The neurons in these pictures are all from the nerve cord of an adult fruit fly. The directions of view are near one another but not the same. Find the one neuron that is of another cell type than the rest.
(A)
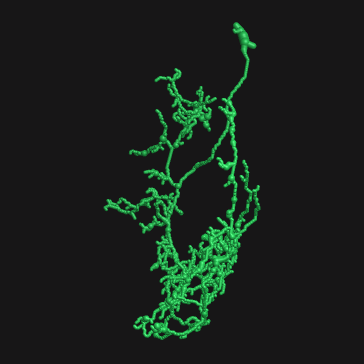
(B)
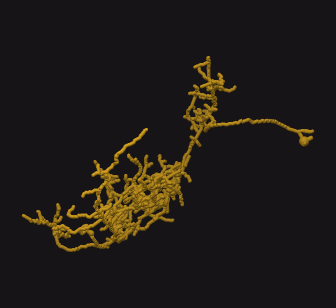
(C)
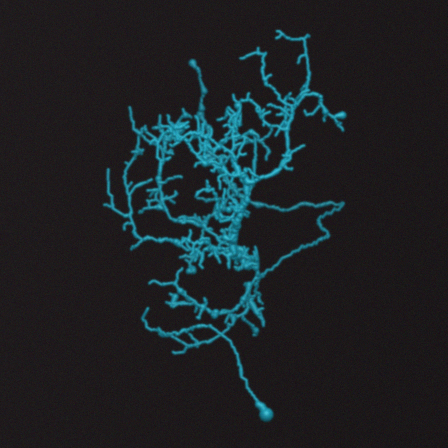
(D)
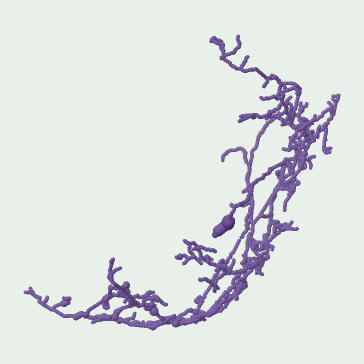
C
